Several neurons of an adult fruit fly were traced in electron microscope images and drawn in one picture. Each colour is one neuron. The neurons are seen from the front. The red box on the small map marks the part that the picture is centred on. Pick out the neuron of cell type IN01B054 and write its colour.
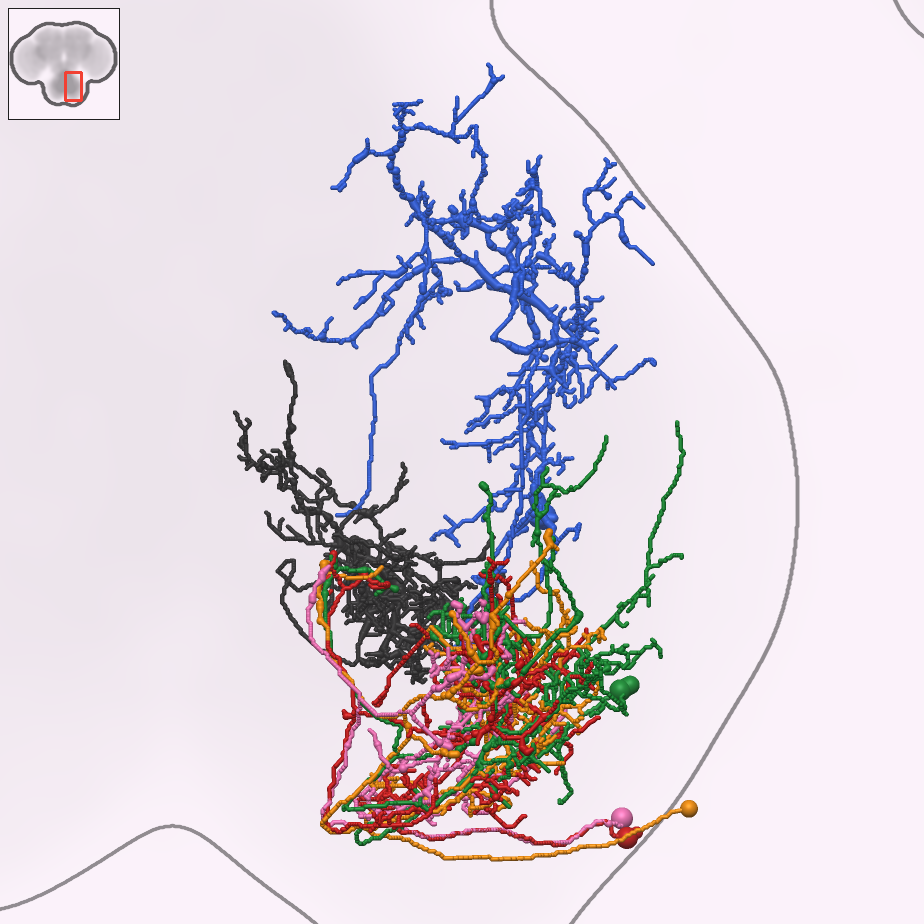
orange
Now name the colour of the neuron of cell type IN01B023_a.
black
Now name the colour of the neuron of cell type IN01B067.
pink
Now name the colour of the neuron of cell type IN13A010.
blue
